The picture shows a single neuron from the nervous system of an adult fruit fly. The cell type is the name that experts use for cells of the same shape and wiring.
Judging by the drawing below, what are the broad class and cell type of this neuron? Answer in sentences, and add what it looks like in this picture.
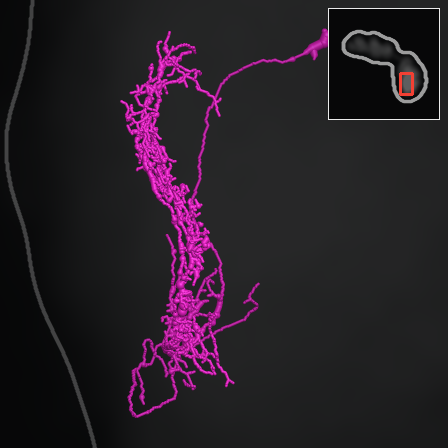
Its broad class is central-brain intrinsic neuron. The cell type is ATL043. Dozens of branch ends can be seen. As drawn here it is taller than it is wide.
